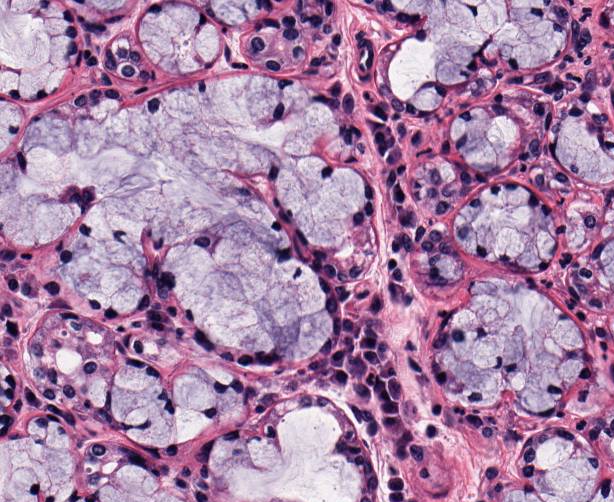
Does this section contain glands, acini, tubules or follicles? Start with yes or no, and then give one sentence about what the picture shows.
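Yes. Thin strands of bright pink connective tissue separate the glandular units.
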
